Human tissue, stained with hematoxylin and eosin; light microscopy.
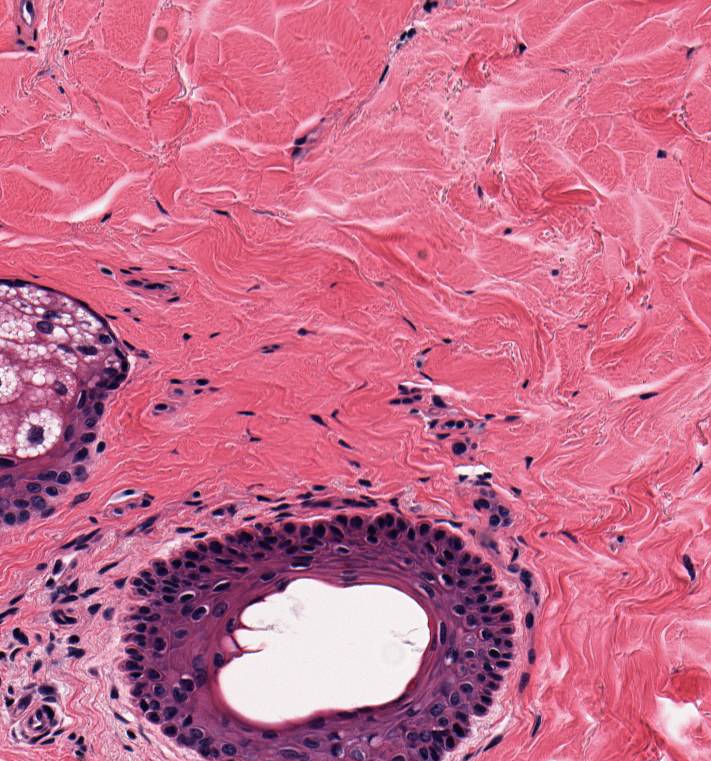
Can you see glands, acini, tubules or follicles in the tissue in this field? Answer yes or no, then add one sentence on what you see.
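Yes. At the mid-left edge a sebaceous lobule shows cells with pale, finely bubbly cytoplasm.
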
